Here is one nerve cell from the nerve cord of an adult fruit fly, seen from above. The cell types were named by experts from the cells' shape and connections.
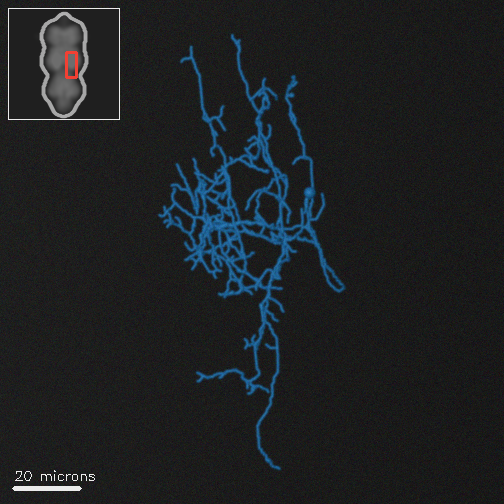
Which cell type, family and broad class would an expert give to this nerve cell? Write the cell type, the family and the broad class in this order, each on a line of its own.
IN11B018
hemilineage 11B
nerve-cord intrinsic neuron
